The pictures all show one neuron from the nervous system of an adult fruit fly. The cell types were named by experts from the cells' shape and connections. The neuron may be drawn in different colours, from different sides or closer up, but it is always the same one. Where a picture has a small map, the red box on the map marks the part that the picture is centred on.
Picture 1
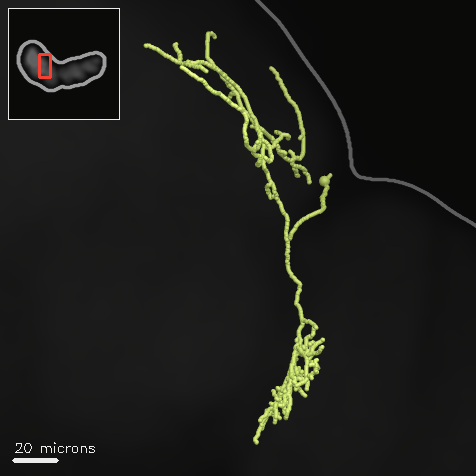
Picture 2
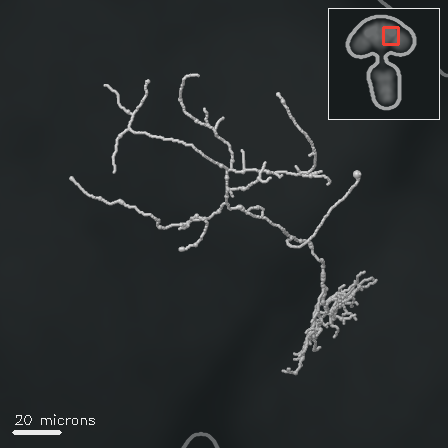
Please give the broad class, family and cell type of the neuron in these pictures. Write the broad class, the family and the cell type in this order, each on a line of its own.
visual projection neuron
hemilineage VPNp&v1_posterior
LoVP17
